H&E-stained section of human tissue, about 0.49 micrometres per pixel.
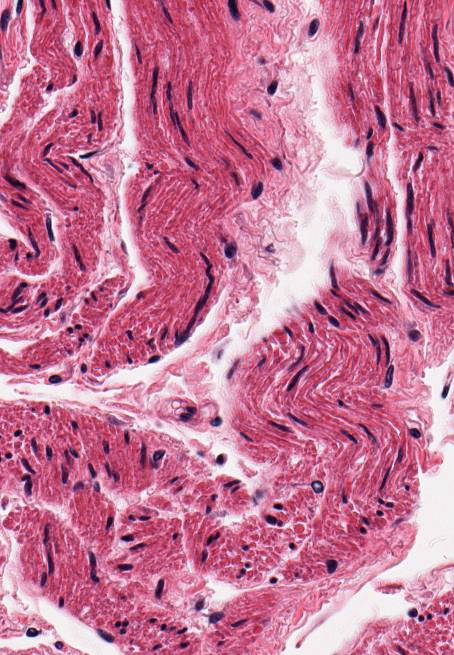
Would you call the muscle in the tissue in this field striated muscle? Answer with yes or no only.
No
